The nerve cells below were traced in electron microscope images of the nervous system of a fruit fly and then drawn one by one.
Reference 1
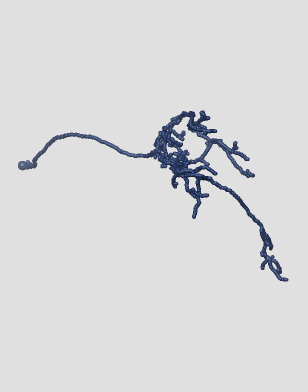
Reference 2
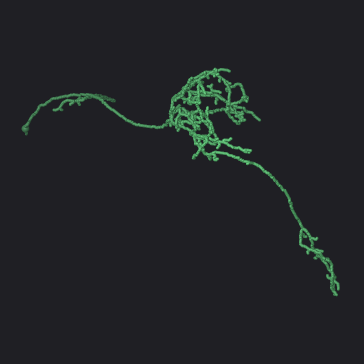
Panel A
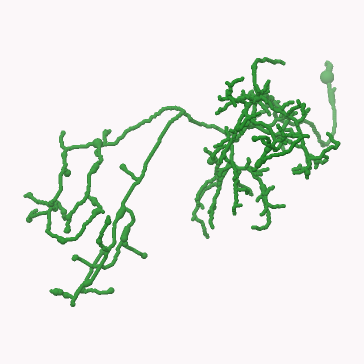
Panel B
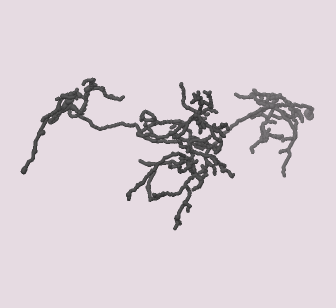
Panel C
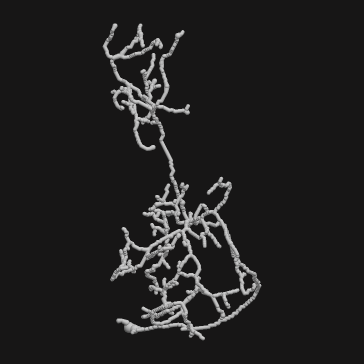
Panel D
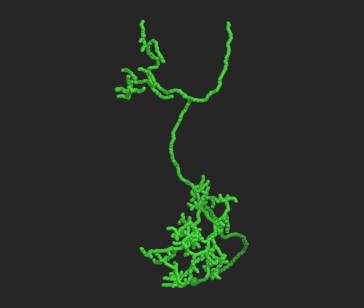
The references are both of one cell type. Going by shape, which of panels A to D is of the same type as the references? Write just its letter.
B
